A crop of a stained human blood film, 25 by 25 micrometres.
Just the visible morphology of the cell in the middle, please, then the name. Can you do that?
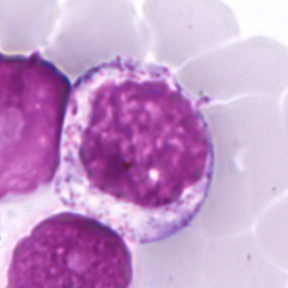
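The nucleus here sits off-centre, toward the upper right of the cell. That leaves a rim of cytoplasm which is widest at the lower left. Fine pinkish-purple granules are scattered through that cytoplasm. On its left side, another nucleated cell is touching it. What you are looking at is a myelocyte.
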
